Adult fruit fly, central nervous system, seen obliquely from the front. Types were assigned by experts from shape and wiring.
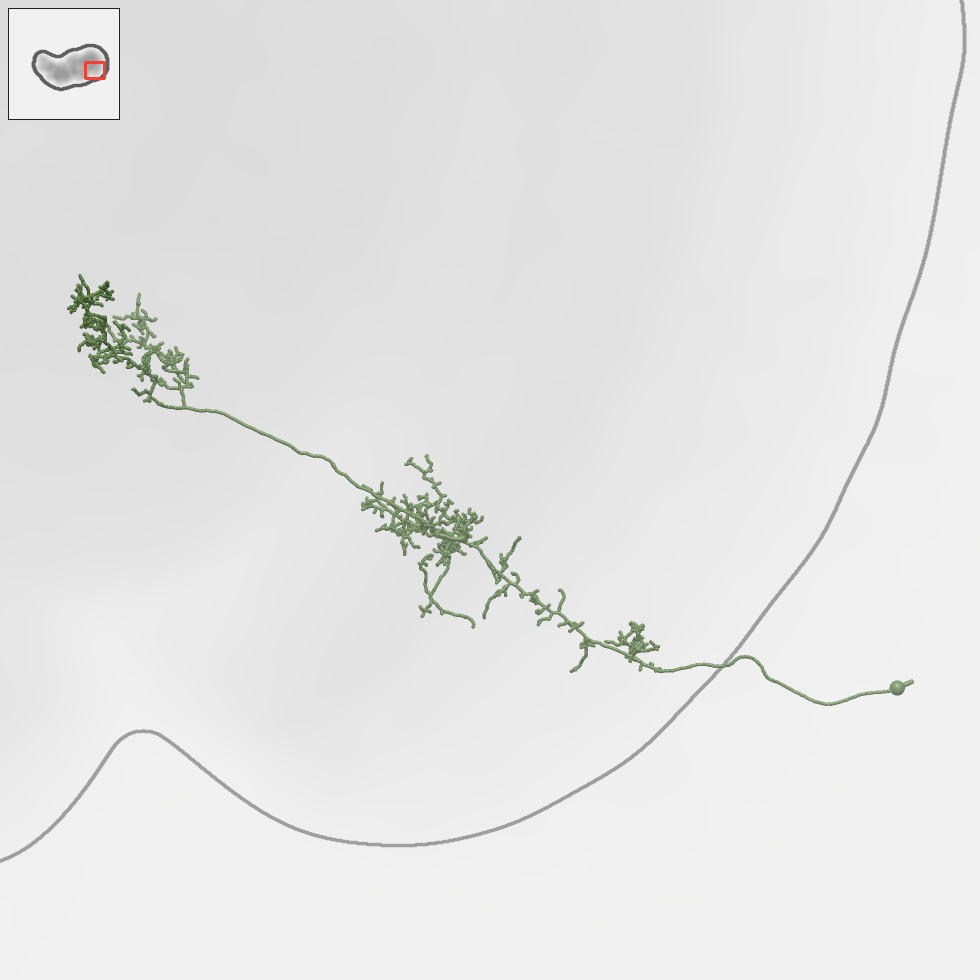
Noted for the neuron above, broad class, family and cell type: optic-lobe intrinsic neuron; TmY; TmY5a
